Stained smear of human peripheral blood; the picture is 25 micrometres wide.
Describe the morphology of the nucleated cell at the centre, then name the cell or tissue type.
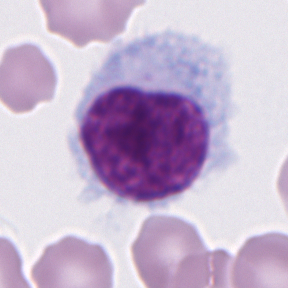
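The border is irregular and ragged, with fine hair-like wisps. A roughly round to oval, unlobed nucleus sits off-centre toward the bottom, most of the cytoplasm lying above it. The cytoplasm is faintly mottled blue, without distinct pink or purple granules. This is a hairy cell.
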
